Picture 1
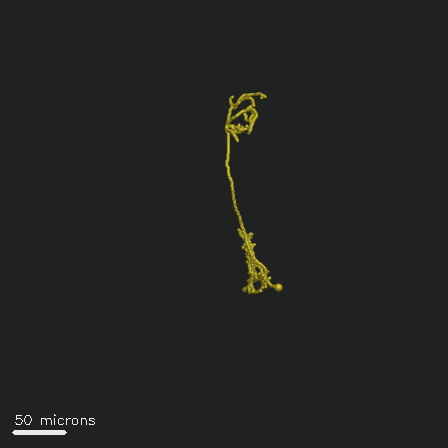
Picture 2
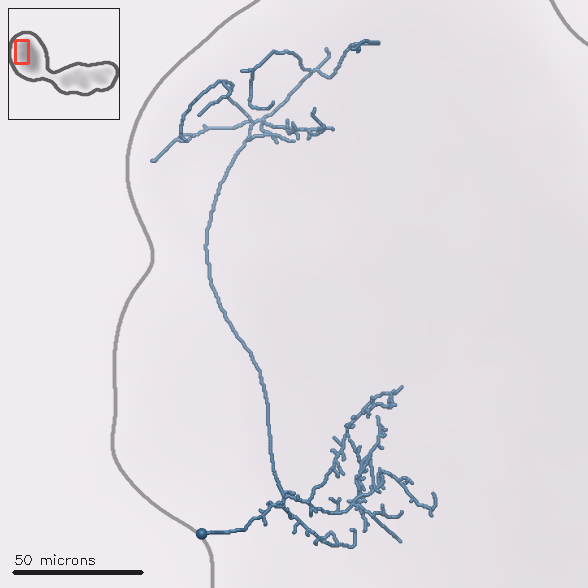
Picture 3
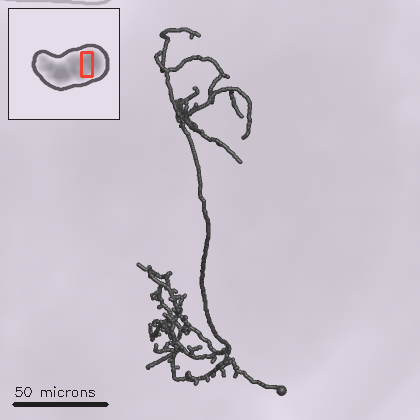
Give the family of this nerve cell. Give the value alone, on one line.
hemilineage FLAa2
